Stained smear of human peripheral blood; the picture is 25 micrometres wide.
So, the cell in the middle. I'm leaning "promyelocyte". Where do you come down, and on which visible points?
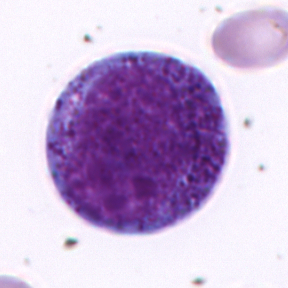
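Let's start with the cytoplasm: only a thin rim shows around the nucleus, and it is bluish.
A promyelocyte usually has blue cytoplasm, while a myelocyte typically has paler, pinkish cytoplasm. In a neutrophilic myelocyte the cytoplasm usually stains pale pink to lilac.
So the bluish rim goes with promyelocyte and against myelocyte. Now the nucleus, which fills about 80% of the cell's area.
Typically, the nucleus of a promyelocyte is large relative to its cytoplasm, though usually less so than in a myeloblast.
That large share agrees with promyelocyte. Look next at the granules: small dark purple granules are scattered over the cell. The cell is about 16 micrometres across, with a round, smooth outline. There are no clear vacuoles, and no projections or blebs stand out from the surface. Weighing it all, the name promyelocyte fits this cell.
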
